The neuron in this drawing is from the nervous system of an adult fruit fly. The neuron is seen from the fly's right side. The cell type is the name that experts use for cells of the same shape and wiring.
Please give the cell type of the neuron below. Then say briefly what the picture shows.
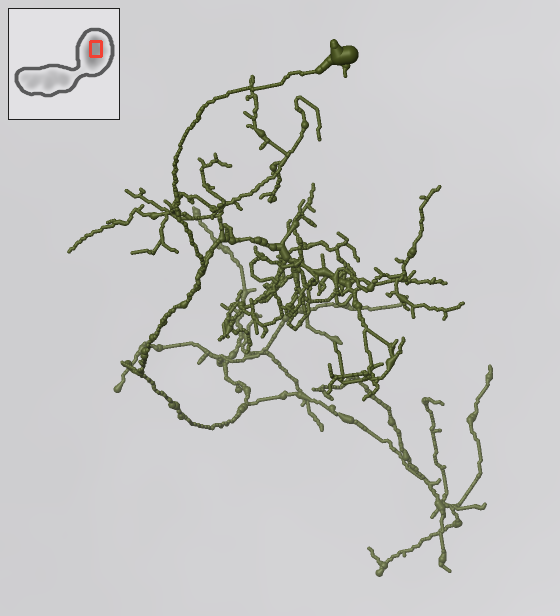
The cell type is CB2143. This is a central-brain intrinsic neuron. The cell body is at the top of the picture. The picture shows dozens of branch ends.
